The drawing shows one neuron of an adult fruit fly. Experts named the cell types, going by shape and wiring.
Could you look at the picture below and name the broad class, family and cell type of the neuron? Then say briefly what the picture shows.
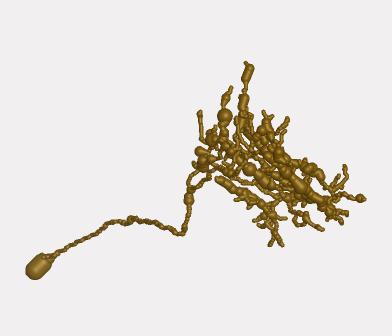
This is an optic-lobe intrinsic neuron. The family is Dm. It is of cell type Dm9. Its cell body lies at the lower left of the picture. Dozens of branch ends can be seen.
